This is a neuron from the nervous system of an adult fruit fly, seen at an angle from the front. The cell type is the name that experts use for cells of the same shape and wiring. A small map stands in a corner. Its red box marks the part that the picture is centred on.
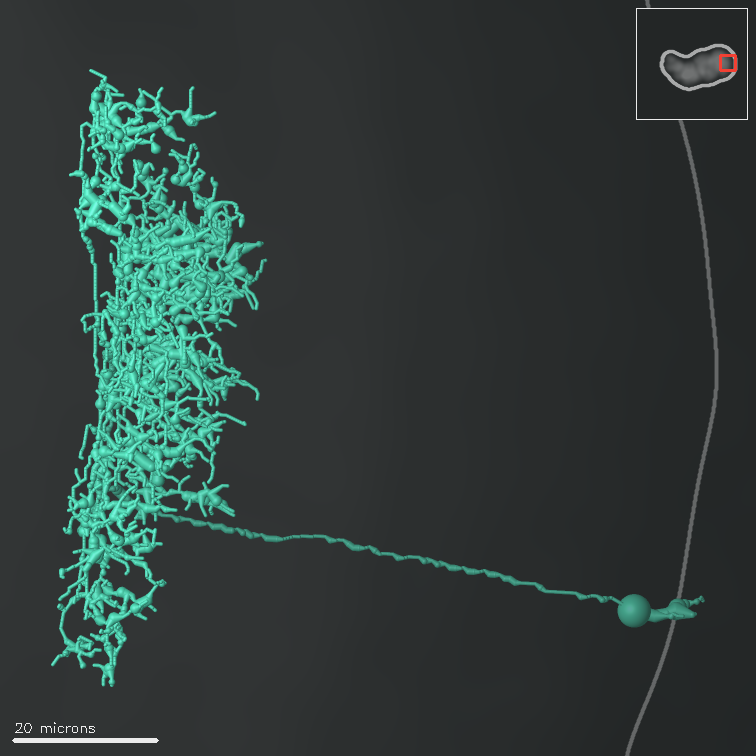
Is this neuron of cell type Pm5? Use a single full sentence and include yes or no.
No, the neuron is not one of the Pm5 cells but of another type.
